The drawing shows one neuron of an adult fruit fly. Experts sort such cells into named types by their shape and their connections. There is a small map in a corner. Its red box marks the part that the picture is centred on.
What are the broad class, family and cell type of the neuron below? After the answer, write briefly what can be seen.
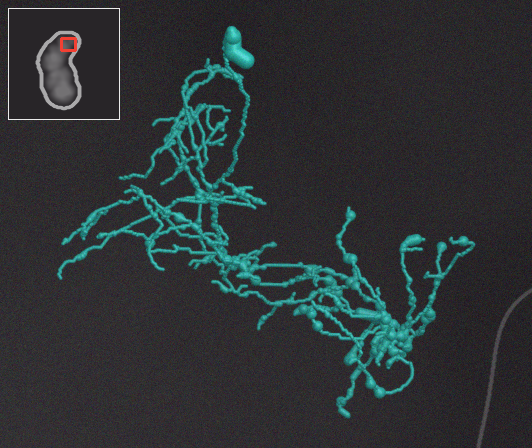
Its broad class is nerve-cord intrinsic neuron. Its family is hemilineage 02A. It is of cell type IN02A044. The cell body is at the top of the picture. The picture shows dozens of branch ends.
